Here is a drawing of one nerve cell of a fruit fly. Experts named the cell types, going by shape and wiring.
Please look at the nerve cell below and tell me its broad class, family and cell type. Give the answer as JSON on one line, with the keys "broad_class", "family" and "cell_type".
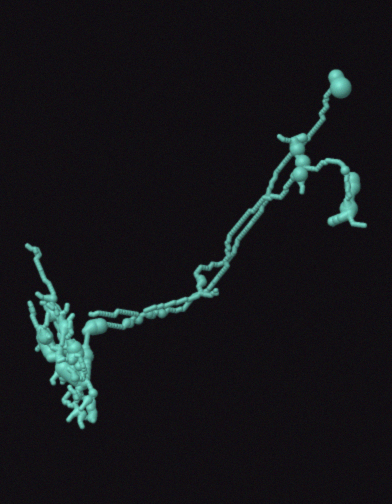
{"broad_class": "optic-lobe intrinsic neuron", "family": "T", "cell_type": "T4d"}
